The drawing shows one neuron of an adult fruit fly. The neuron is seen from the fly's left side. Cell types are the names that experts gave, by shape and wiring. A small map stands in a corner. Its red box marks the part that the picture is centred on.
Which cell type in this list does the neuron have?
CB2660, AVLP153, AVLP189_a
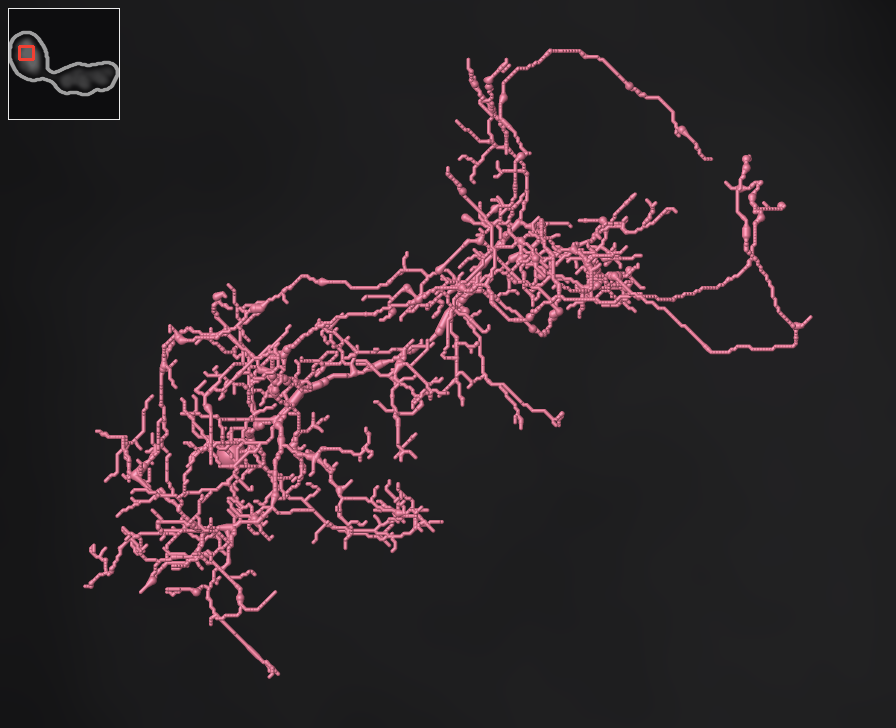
CB2660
